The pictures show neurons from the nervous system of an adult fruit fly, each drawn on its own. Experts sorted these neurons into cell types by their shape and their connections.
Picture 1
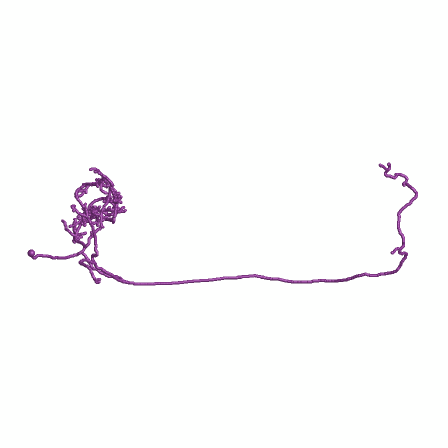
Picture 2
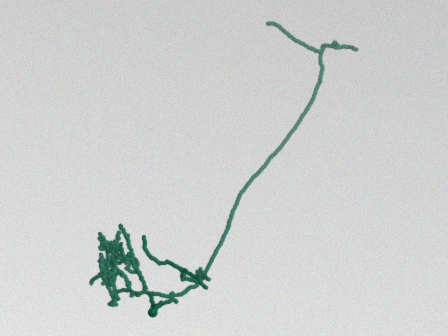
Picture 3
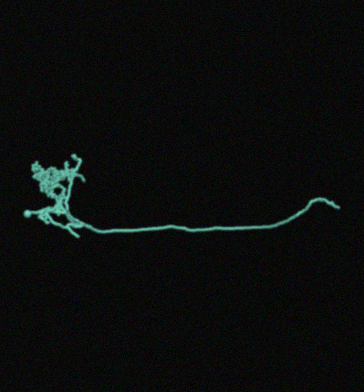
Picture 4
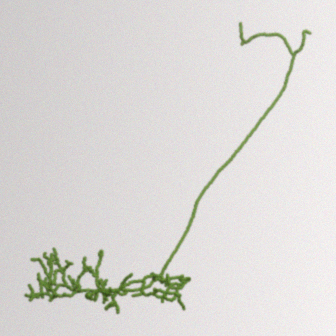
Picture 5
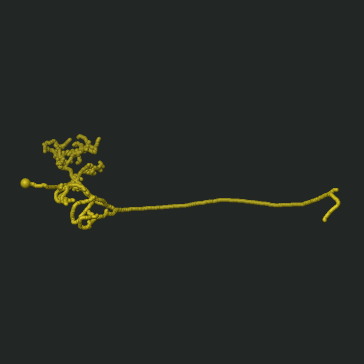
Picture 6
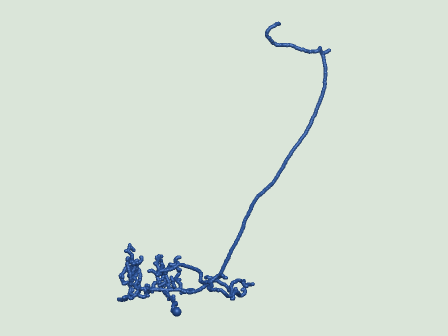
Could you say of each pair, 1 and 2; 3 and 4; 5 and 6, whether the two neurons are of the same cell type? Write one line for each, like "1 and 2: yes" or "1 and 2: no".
1 and 2: yes
3 and 4: no
5 and 6: yes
